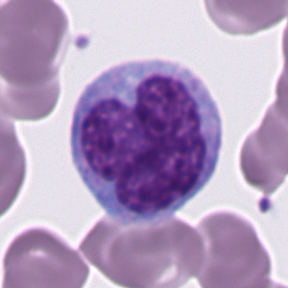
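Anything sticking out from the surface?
No, no projections or blebs.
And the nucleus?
Folded into overlapping lobes, with a deep notch at the top.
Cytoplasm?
Pale grey-blue, no coarse dark granules.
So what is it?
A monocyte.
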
